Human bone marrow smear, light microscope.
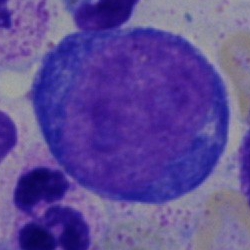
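Proerythroblast, the central cell in a stained human bone marrow smear. See the round outline, with no projections from the surface. The chromatin is fine and evenly spread, without coarse clumps. Around the nucleus runs a narrow deep blue rim of cytoplasm.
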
